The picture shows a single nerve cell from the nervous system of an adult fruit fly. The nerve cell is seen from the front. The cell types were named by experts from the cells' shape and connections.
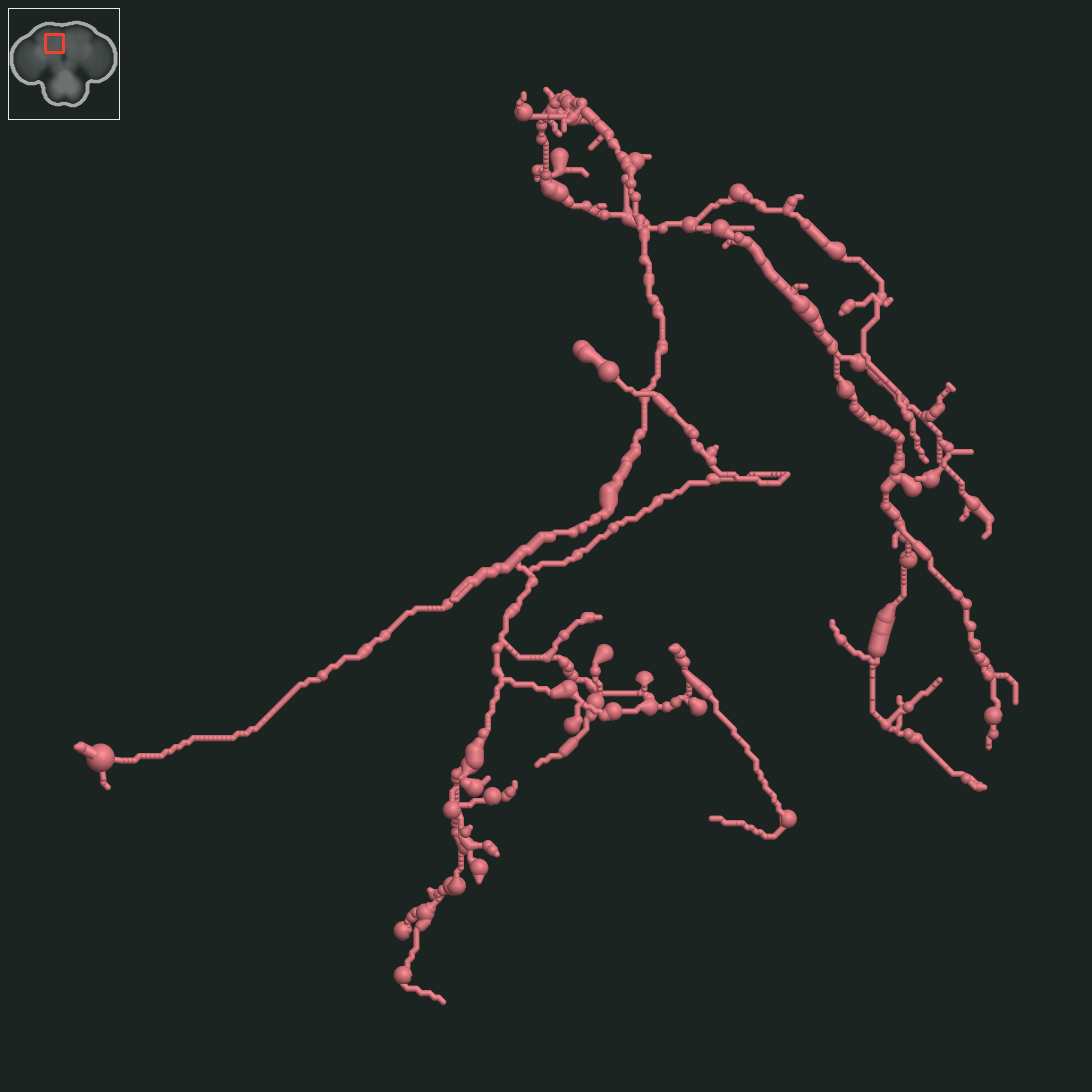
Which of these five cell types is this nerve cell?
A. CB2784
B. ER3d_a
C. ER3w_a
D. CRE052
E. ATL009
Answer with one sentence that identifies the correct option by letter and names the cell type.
The nerve cell is sorted into cell type ATL009, option E.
